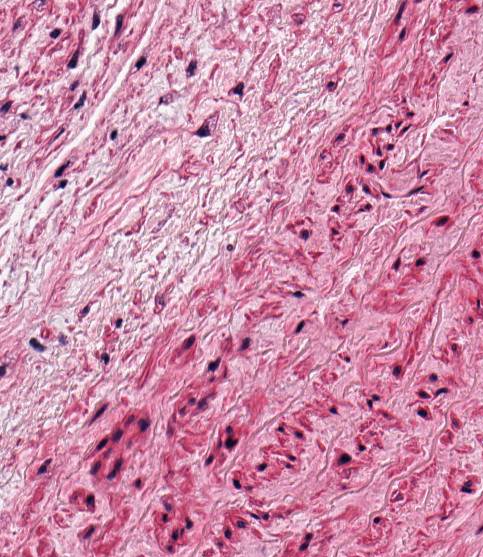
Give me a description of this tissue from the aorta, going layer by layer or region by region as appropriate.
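Paler, loosely textured tissue sits in the upper left, while denser, deeper pink tissue fills the lower half and right side. In that lower half, see how the cell bundles are cut in differing directions rather than all running parallel. The nuclei are small, dark and mostly elongated. In the pale upper-left tissue they are sparse and widely spaced.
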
